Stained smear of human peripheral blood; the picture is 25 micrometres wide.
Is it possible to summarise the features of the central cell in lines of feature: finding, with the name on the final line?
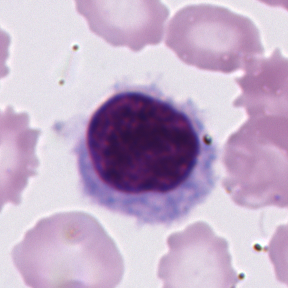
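Edge: ragged, with fine wispy projections instead of a smooth line
Nuclear outline: round, no notch or cleft
Placement: nucleus off-centre toward the top
Cytoplasm: pale blue, widest below the nucleus
Measurements: cell about 12 micrometres, nucleus about 9 micrometres across
Area: nucleus takes up about 60% of the cell
Name: hairy cell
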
